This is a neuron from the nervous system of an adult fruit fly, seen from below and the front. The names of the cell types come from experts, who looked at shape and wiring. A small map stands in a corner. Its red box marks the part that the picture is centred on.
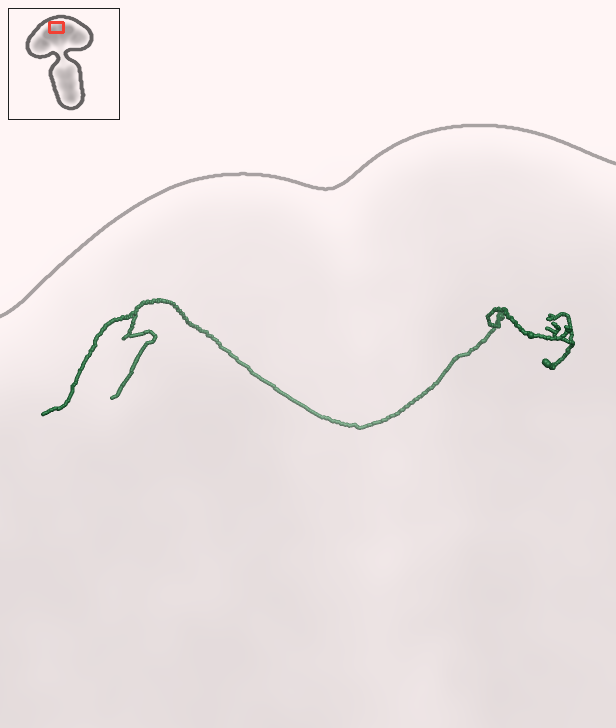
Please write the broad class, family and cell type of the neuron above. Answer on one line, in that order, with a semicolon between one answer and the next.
sensory neuron entering the brain; class olfactory; ORN_VA6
